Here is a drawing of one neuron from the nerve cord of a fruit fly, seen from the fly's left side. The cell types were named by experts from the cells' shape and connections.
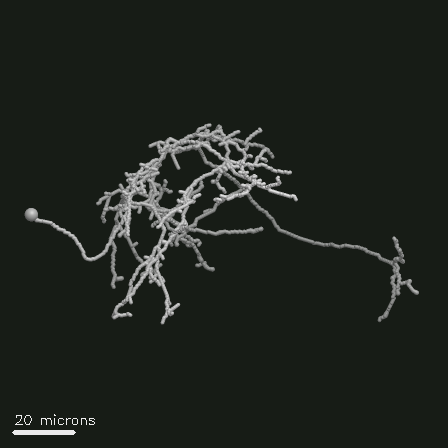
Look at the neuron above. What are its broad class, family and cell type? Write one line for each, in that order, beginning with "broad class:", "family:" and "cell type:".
broad class: nerve-cord intrinsic neuron
family: hemilineage 08A
cell type: IN08A026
